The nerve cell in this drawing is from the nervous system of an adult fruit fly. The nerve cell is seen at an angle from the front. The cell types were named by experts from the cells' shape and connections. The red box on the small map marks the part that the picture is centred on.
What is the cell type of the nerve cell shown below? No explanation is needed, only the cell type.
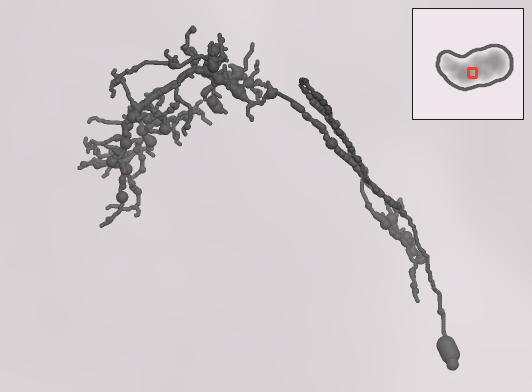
Li21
